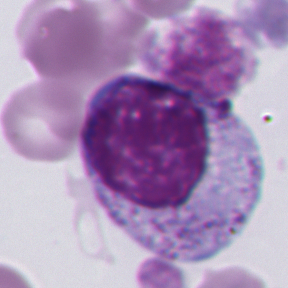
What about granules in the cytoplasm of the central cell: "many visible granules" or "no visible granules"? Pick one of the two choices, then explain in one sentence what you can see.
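Many visible granules. The cytoplasm is dotted throughout with fine purple granules.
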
